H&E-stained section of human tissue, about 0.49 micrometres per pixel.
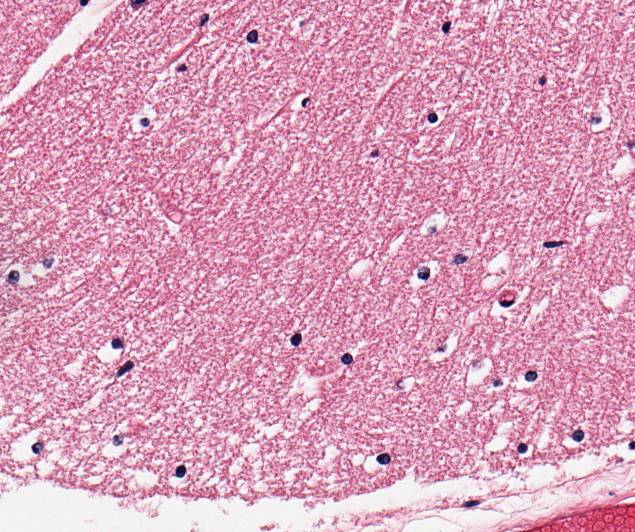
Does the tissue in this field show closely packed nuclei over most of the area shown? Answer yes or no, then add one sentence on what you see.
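No. A fine, finely vacuolated pink fibrillary matrix fills nearly the whole field, with cells only sparsely scattered through it.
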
